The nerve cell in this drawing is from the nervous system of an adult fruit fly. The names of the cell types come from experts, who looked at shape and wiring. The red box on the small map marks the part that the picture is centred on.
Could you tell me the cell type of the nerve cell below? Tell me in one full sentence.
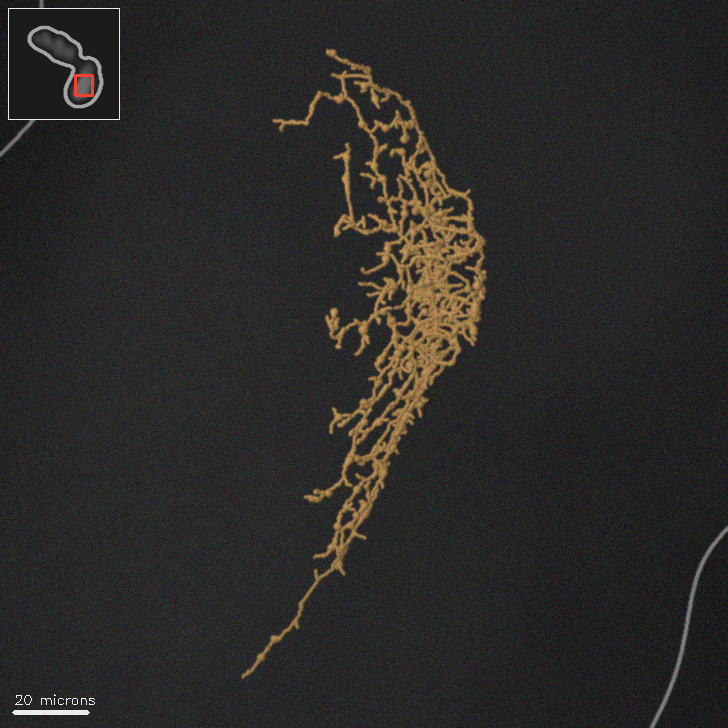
With respect to cell type, this nerve cell is Dm20.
